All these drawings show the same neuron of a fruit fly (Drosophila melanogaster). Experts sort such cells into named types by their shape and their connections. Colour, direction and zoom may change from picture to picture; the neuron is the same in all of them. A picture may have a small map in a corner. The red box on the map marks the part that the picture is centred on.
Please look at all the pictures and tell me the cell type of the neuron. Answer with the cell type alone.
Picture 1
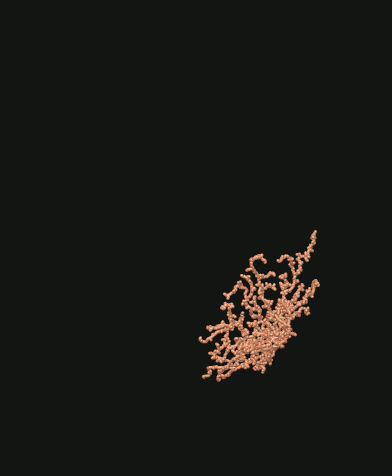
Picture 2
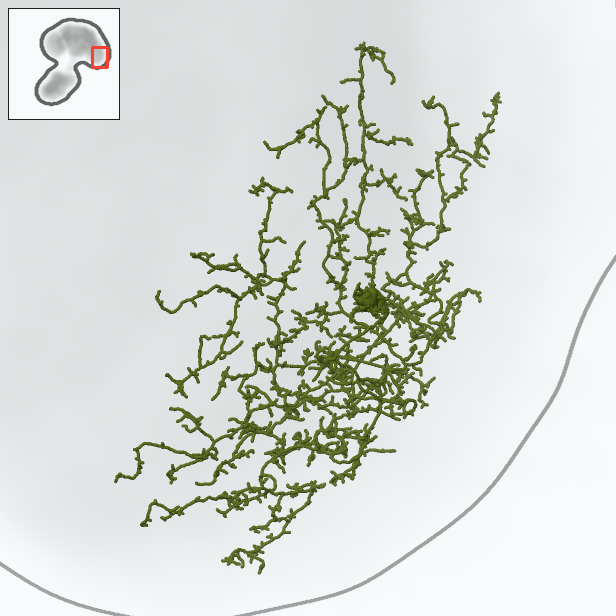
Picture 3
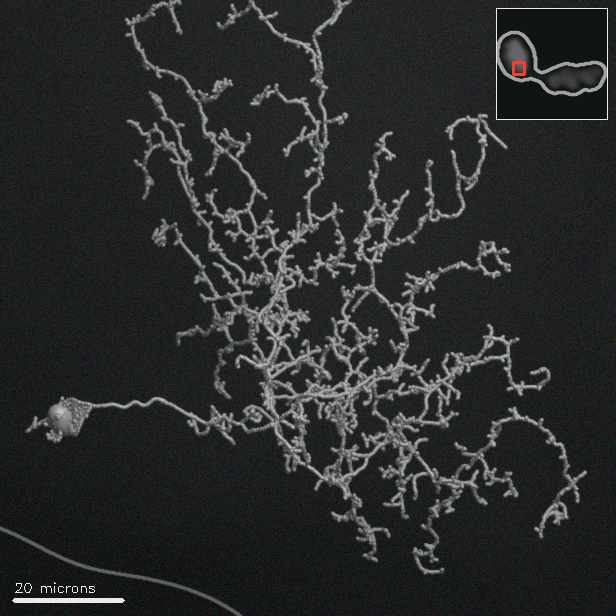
Dm20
